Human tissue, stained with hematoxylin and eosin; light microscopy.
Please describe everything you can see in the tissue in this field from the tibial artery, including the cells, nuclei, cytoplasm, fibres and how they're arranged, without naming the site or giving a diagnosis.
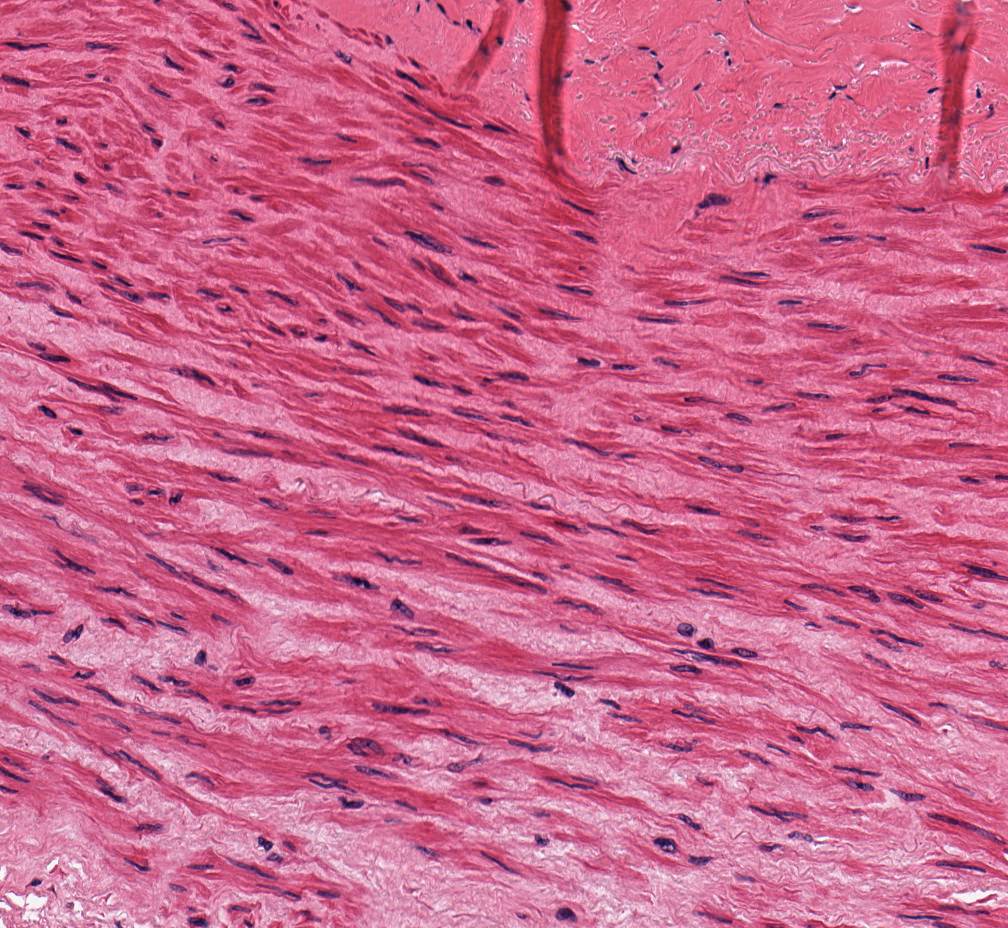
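Most of this field is taken up by bundles of spindle cells arranged in long parallel fascicles. Notice that the fascicles run mainly from side to side, not from top to bottom. Each cell has pink, fibrillar cytoplasm and an elongated, dark-staining nucleus lying along the cell's length.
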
